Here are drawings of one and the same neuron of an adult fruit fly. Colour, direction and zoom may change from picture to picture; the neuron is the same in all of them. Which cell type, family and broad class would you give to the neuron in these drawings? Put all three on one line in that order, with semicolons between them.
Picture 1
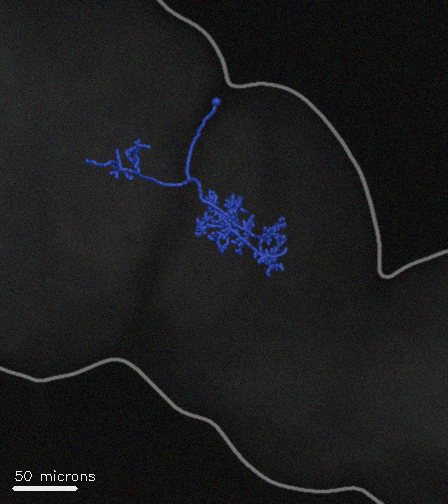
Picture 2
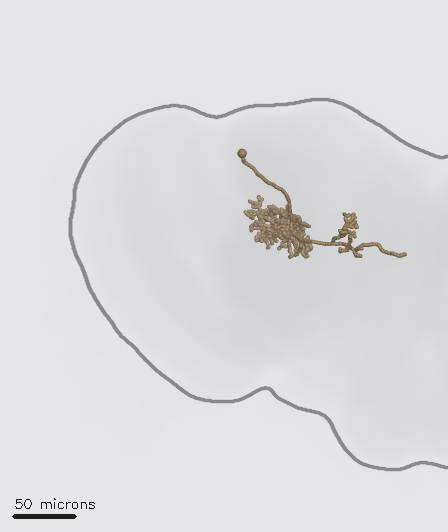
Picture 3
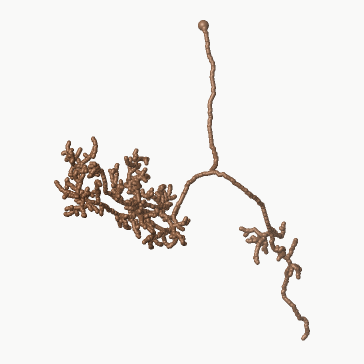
LPLC4; hemilineage VPNd1; visual projection neuron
